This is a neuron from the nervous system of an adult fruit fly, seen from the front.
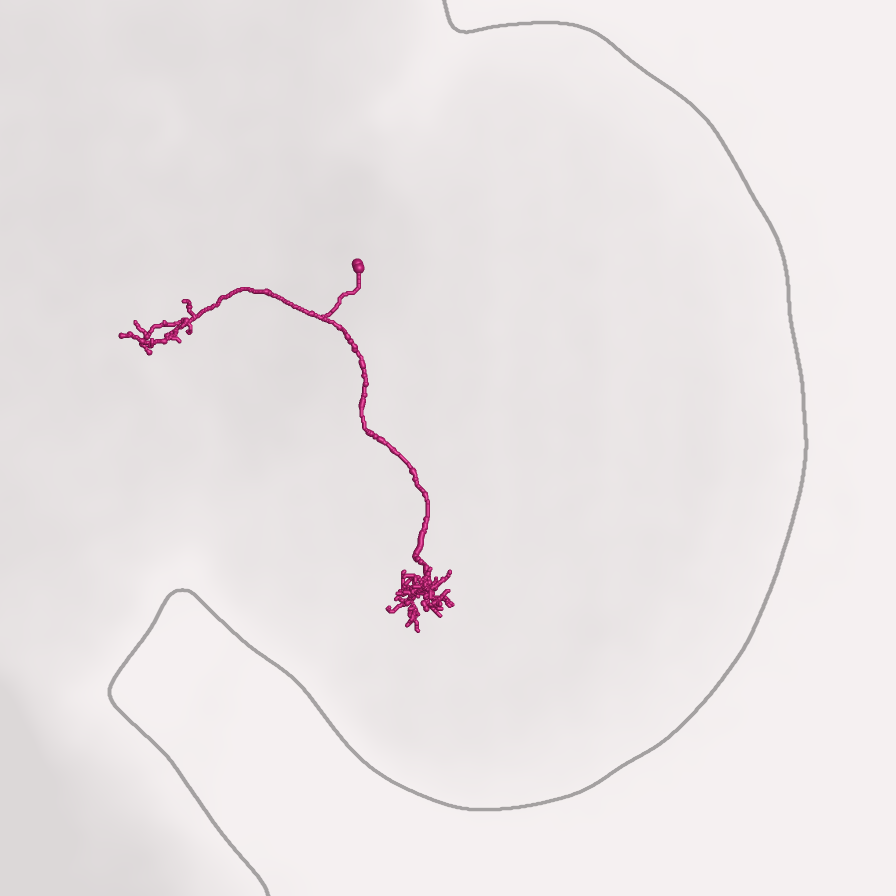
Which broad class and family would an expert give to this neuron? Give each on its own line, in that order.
visual projection neuron
LPC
